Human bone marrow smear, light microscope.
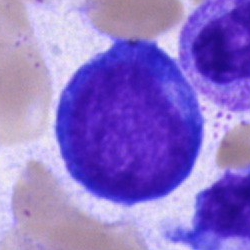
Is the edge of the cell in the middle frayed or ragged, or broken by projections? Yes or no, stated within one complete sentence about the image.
No, along its edge the cell is smooth rather than rough.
